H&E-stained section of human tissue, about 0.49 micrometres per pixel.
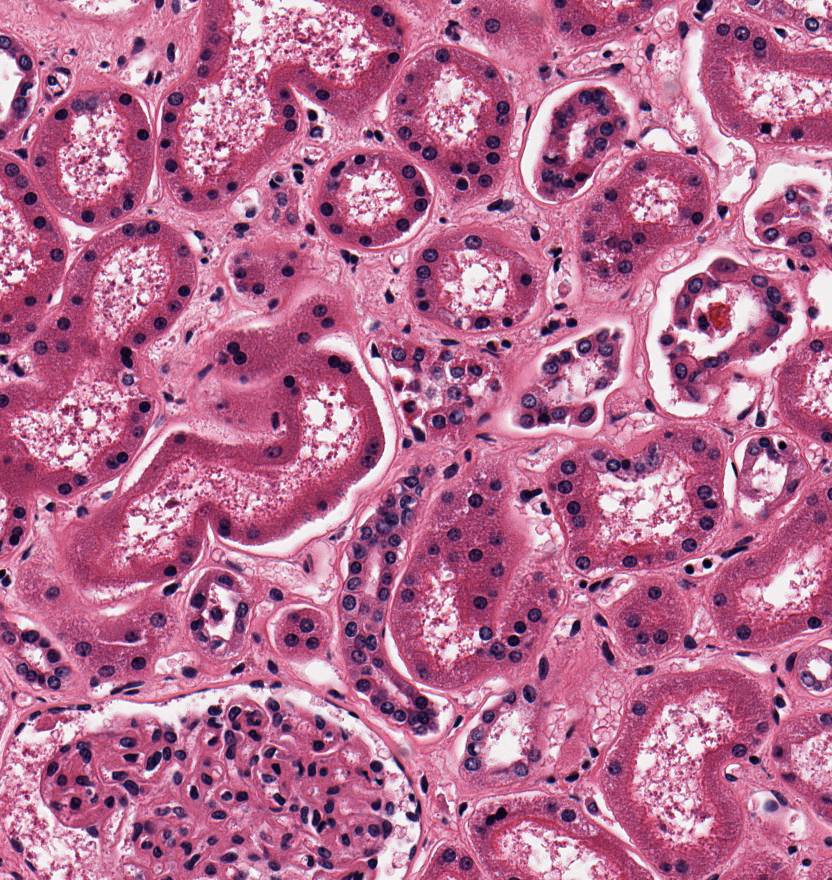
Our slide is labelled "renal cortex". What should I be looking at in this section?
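To start, the field is filled with closely packed tubules cut in round and curved profiles, which fits the renal cortex.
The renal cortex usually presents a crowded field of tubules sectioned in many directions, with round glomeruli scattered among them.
Next, most tubules are lined by cuboidal cells with abundant, deeply eosinophilic cytoplasm. Then, some smaller tubules near the centre have more crowded nuclei and paler cytoplasm than the larger ones. Last, one tubule on the right holds a small bright red-orange clump in its lumen.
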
